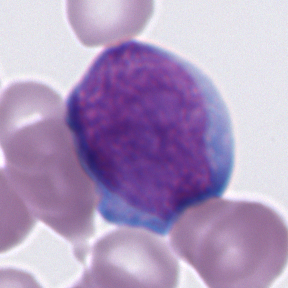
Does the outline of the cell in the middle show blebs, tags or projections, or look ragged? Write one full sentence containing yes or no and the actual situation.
Yes, the edge of this cell is rough, not smooth.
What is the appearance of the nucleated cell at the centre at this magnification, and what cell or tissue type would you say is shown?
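Chromatin is finely granular and evenly spread, with no coarse dark clumps. The cytoplasm is stained blue and shows neither granules nor vacuoles. It is a myeloblast.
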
